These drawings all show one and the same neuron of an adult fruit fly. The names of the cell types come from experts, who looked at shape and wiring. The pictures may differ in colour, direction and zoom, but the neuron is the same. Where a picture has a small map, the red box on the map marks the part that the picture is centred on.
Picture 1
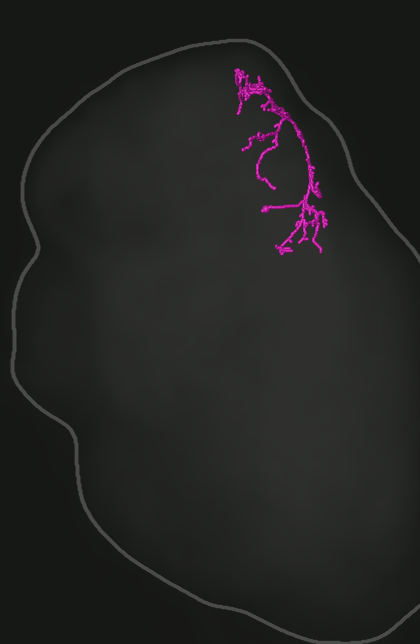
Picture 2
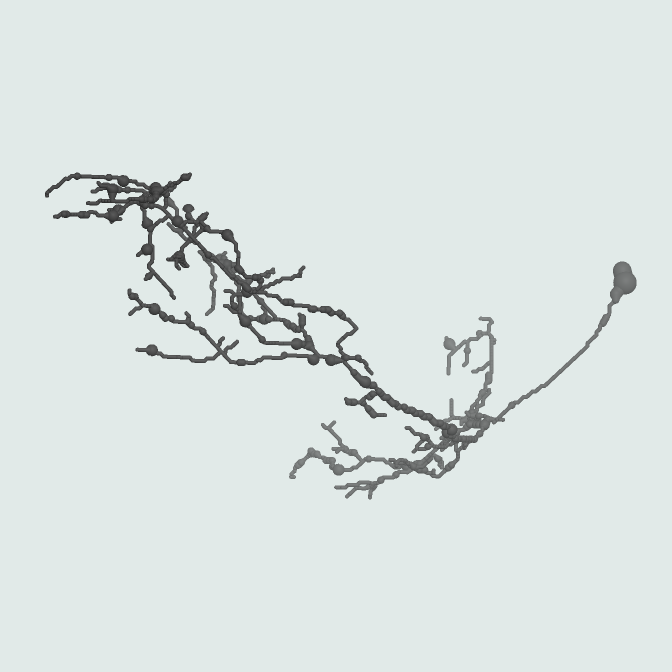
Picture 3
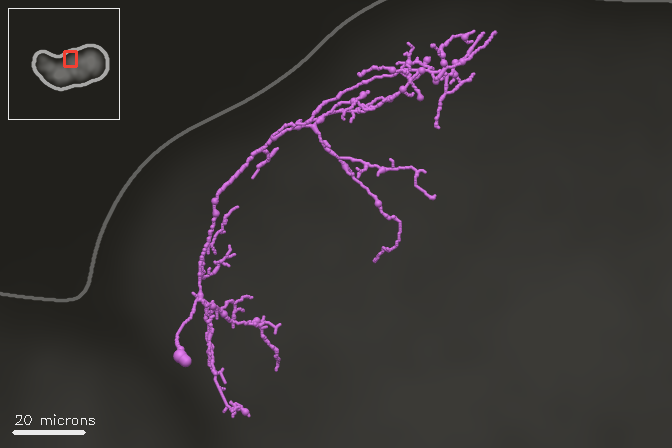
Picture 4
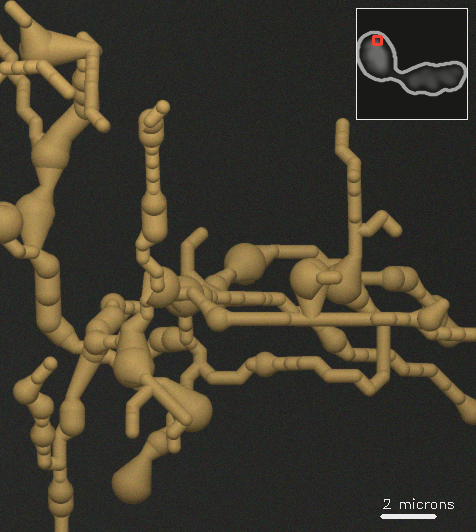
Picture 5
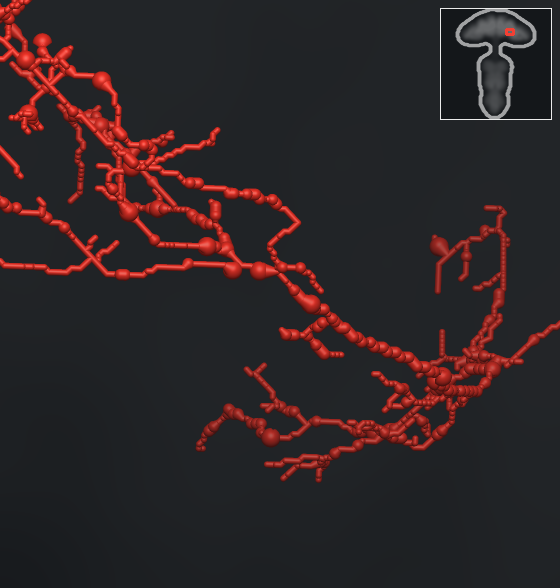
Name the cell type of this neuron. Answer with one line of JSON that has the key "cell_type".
{"cell_type": "CB1733"}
